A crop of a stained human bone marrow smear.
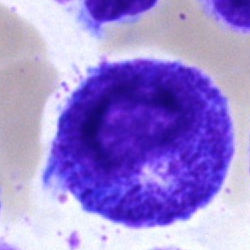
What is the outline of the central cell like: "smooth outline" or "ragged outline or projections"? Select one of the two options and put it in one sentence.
There is a ragged or frayed edge, or there are projections, blebs or tags, on this cell.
